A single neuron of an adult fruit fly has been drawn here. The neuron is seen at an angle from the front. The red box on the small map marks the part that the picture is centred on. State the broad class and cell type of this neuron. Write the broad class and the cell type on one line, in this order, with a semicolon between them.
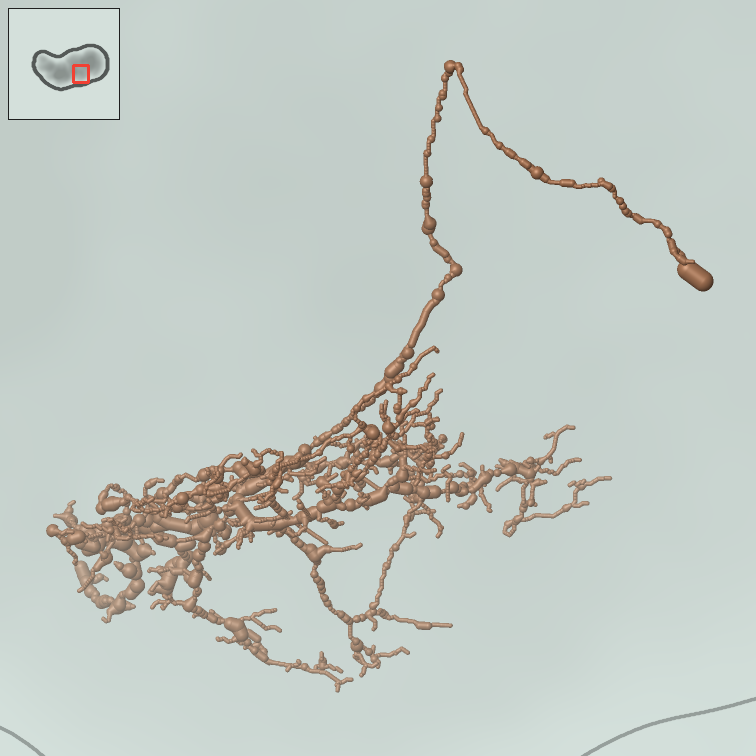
central-brain intrinsic neuron; GNG459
